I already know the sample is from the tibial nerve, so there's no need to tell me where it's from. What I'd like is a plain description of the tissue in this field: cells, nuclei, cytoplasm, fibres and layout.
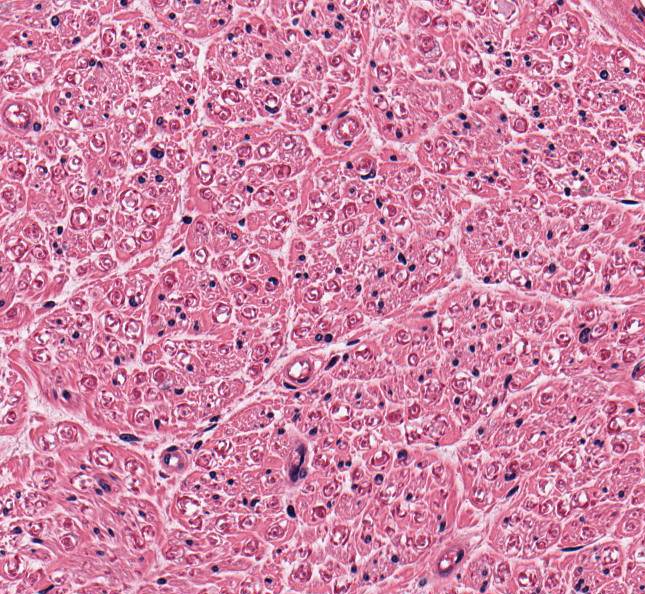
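The cells across the whole field are grouped into rounded fascicles, separated from one another by thin pale septa. Most muscle fibres are cut in cross-section, giving small rounded profiles. Scattered dark, elongated nuclei lie within the septa. A small vessel sits in a septum just left of the field's centre.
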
